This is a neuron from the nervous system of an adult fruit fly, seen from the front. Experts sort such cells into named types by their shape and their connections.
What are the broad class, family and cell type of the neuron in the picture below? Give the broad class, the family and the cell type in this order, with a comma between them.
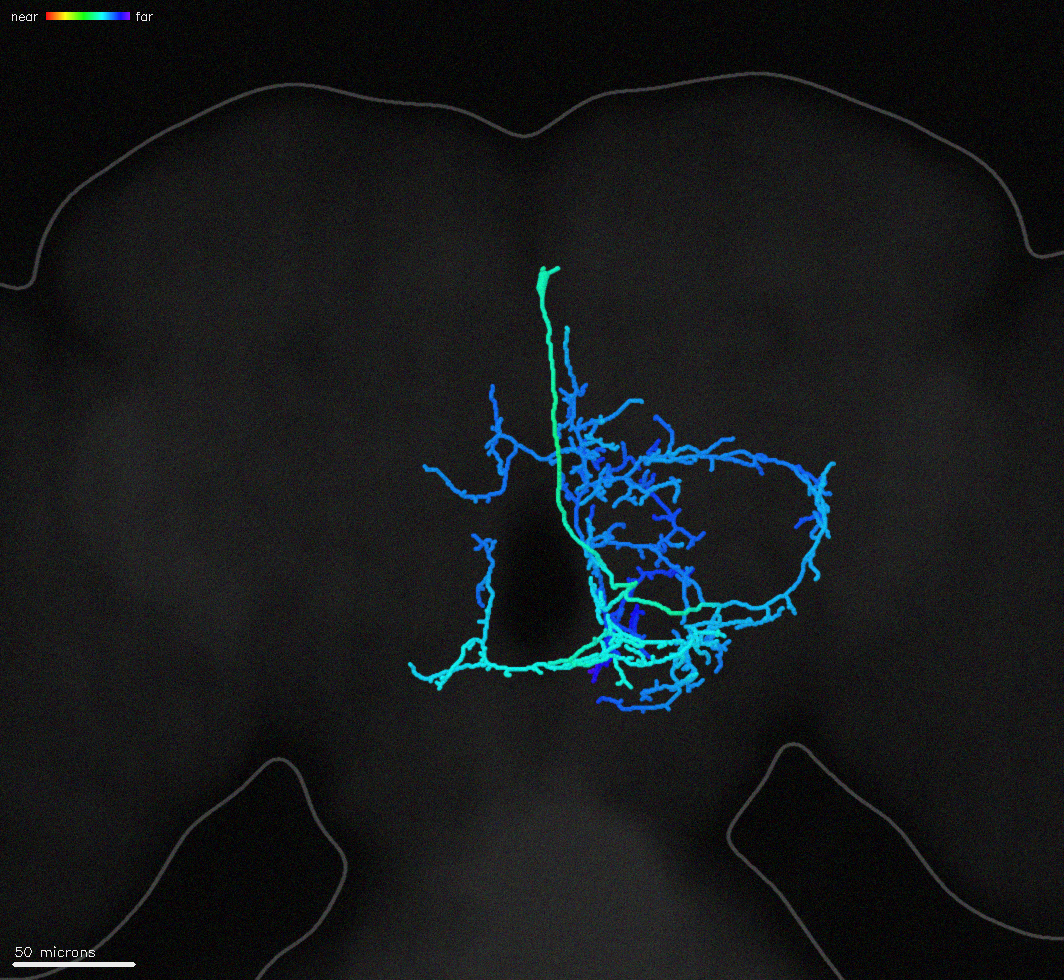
central-brain intrinsic neuron, hemilineage DM1_antero_ventral, PS115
